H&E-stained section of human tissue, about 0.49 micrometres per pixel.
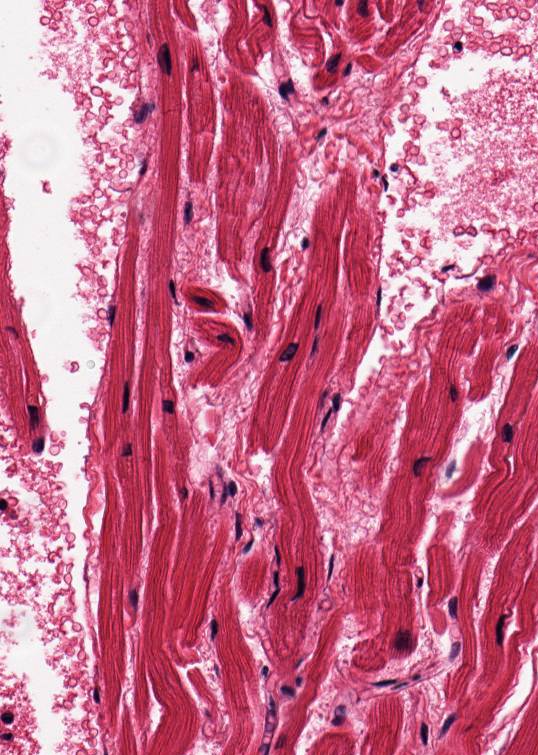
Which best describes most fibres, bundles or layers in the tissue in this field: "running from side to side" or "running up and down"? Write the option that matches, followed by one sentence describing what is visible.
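Running up and down. The muscle fibres run mostly lengthwise from top to bottom of the field, many with a wavy course.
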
